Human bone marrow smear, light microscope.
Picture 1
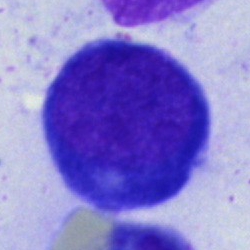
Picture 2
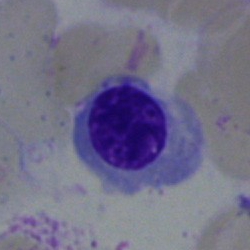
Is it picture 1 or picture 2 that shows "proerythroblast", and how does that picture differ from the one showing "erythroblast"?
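Of the two, the first picture is the proerythroblast and the second the erythroblast. Picture 1: a round, smooth outline; a scant rim of deep blue cytoplasm without granules; finely textured chromatin, purple throughout. Parts of other cells are cut off at the top and bottom edges. Picture 2: an outline that is irregular rather than smoothly round; a nucleus off-centre toward the upper left, leaving more cytoplasm on the right and below; dark purple, clumped chromatin with scattered paler patches; no visible granules. Pale red cells lie close around it on several sides. The two differ in outline, smooth and round against irregular, and in chromatin, fine against clumped; the proerythroblast has only a scant rim of cytoplasm, while the erythroblast has more cytoplasm to one side of its off-centre nucleus. Neither shows granules.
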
